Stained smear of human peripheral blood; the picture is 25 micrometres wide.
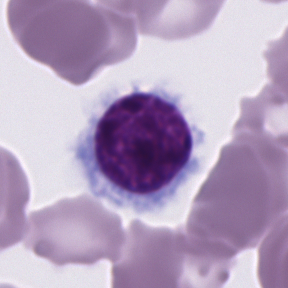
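Hairy cell. Stained smear of human peripheral blood, light microscope; the cell in the middle. The nucleus is round in outline, about 9 micrometres across, and sits slightly off-centre. Pale blue cytoplasm forms only a thin rim around it, with more cytoplasm on the lower left side. No granules are visible in the cytoplasm.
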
